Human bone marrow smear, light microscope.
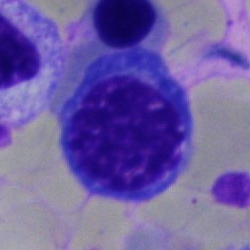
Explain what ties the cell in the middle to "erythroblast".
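Right, so for an erythroblast: the nucleus fills most of the cell and leaves just a narrow rim of cytoplasm. The chromatin is dark purple and clumped, with small pale gaps between the clumps. That rim is widest above the nucleus, and the cytoplasm in it is deep blue.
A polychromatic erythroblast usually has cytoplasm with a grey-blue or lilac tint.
So the deep blue here is the one thing that doesn't fit a polychromatic erythroblast.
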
